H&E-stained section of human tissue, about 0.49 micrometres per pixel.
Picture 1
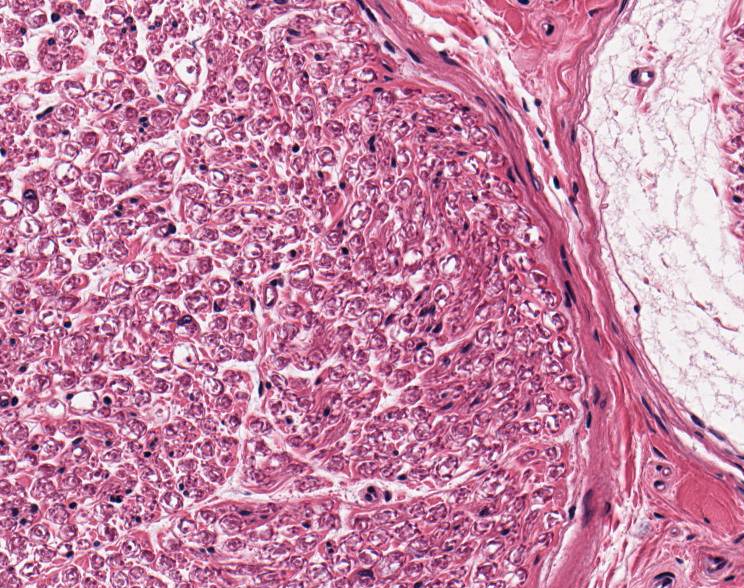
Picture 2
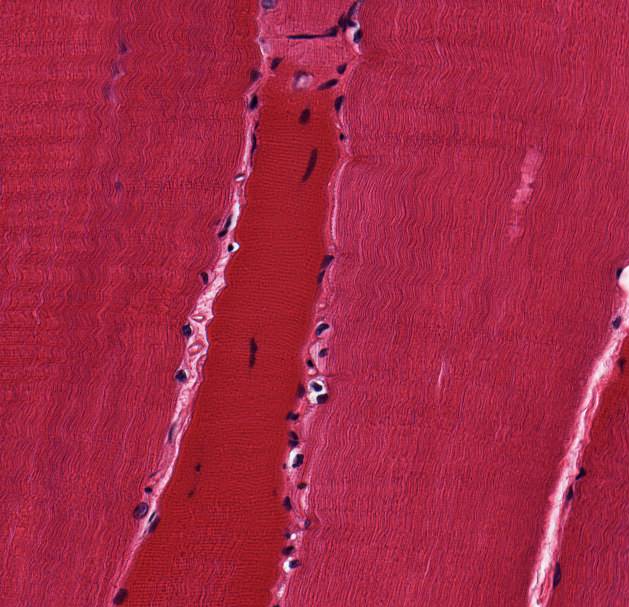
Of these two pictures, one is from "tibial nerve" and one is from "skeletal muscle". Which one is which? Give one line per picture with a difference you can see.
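Picture 1 – tibial nerve. The fibres are cut in cross section, each showing a small pink central core inside a paler ring.
Picture 2 – skeletal muscle. Long, parallel, unbranched-looking fibres run roughly from top to bottom across the whole field.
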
